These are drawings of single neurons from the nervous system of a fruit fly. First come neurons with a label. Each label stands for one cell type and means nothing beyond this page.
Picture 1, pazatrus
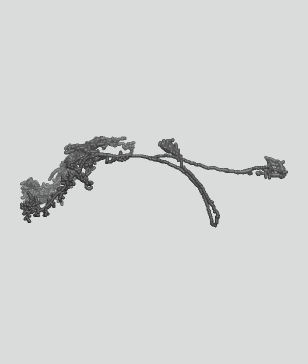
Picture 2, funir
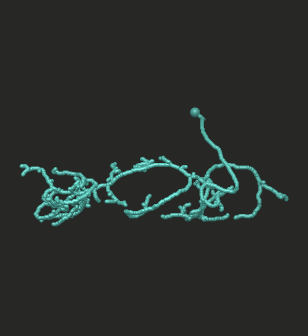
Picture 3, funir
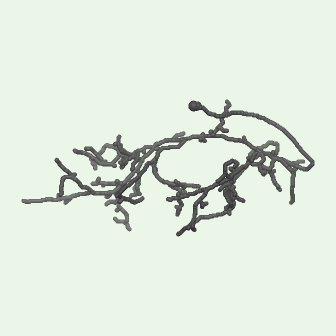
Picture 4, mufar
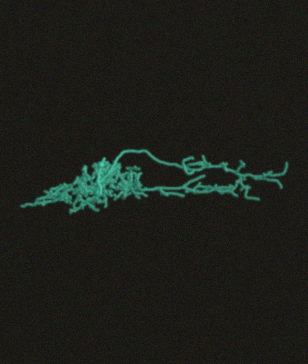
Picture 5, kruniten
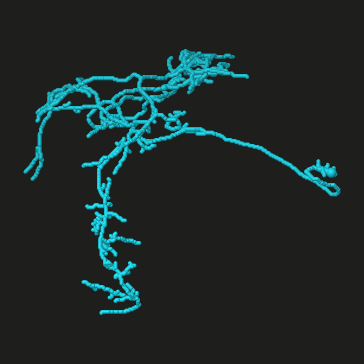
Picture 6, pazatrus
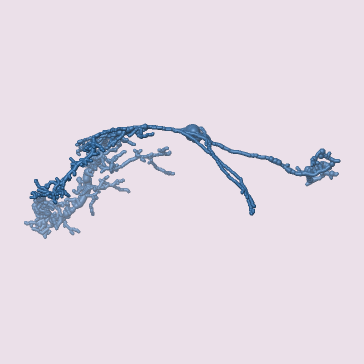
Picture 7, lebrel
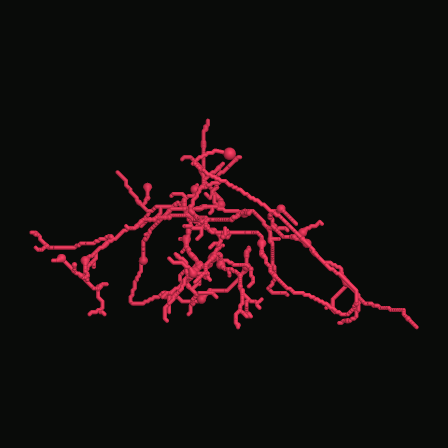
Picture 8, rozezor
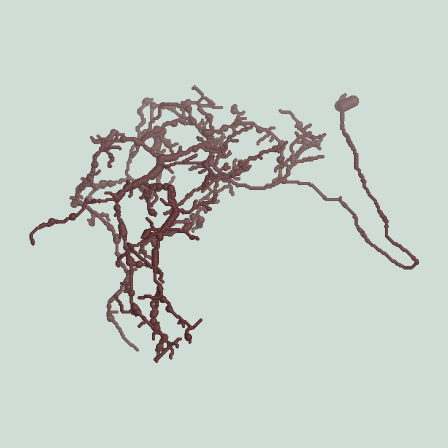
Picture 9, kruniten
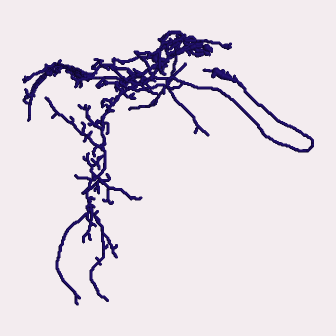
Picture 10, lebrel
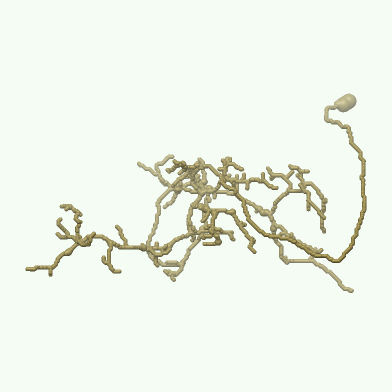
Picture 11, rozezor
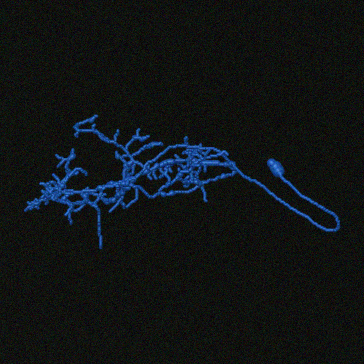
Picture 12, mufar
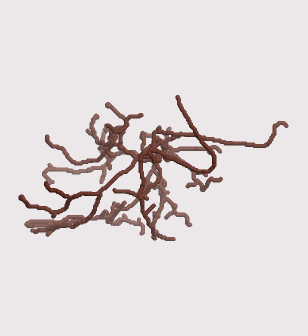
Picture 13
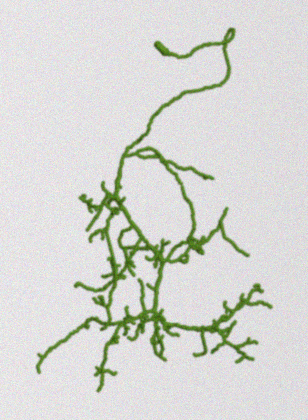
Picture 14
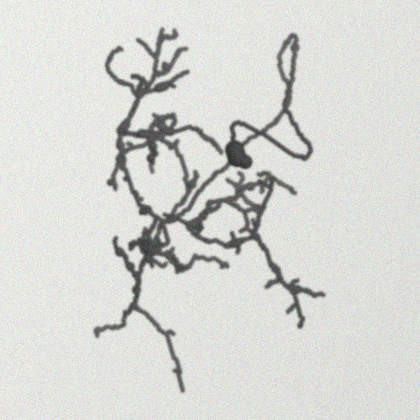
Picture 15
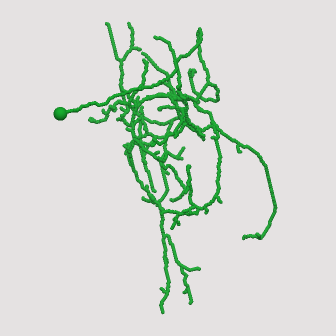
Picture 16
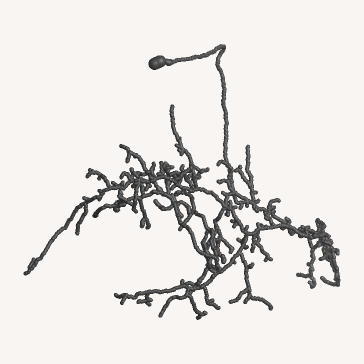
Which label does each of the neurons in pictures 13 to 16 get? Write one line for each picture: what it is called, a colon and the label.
13: rozezor
14: lebrel
15: mufar
16: kruniten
